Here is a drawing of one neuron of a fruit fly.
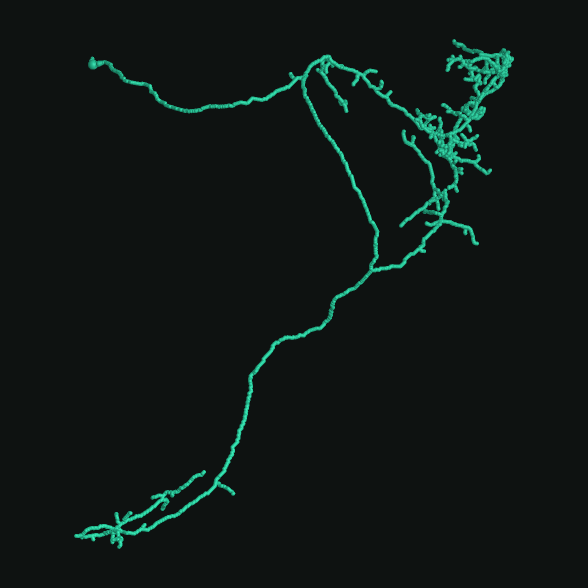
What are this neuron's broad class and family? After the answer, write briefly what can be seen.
This is a central-brain intrinsic neuron. Its family is hemilineage LALv1_ventral. The cell body can be seen at the upper left of the picture. Dozens of branch ends can be seen.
